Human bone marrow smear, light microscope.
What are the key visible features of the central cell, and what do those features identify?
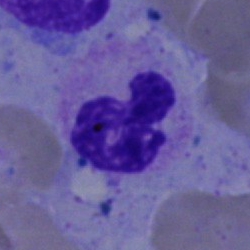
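Chromatin coarse, dark purple, a few paler patches. Cytoplasm abundant, pale blue-grey, with fine pink-lilac granules scattered through it. Clear pale round area just below lower edge of nucleus. Segmented neutrophil.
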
